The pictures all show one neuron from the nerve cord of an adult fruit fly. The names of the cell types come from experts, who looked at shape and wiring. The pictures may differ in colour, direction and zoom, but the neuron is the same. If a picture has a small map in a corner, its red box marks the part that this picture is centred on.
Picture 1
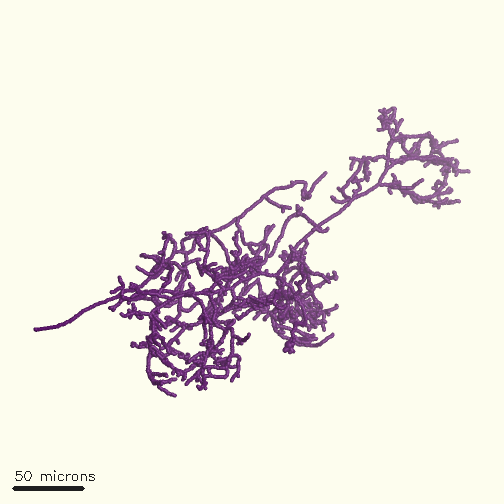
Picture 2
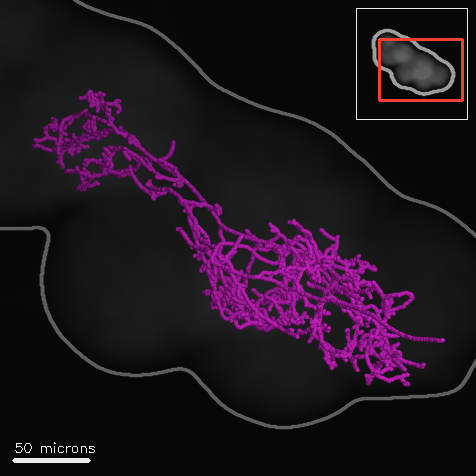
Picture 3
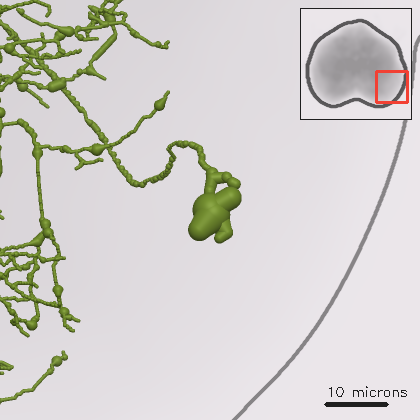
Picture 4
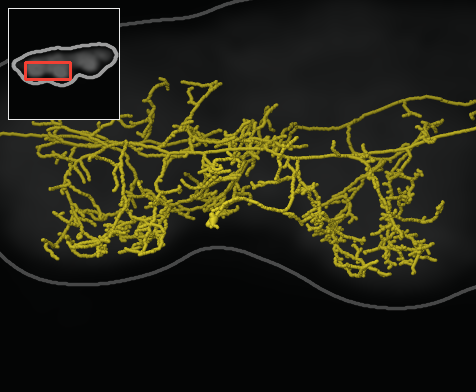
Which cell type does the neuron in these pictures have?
AN08B013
